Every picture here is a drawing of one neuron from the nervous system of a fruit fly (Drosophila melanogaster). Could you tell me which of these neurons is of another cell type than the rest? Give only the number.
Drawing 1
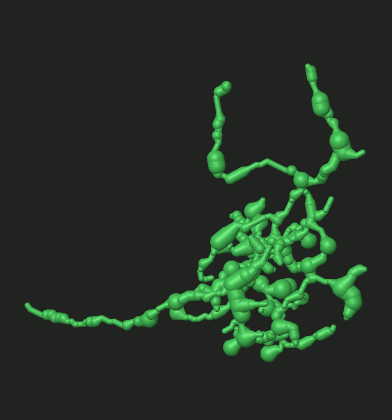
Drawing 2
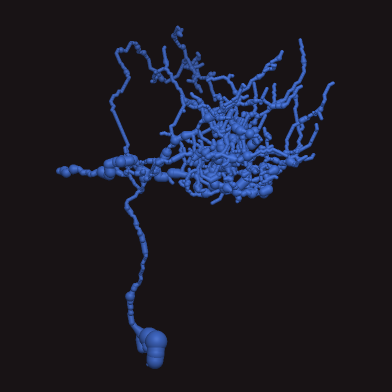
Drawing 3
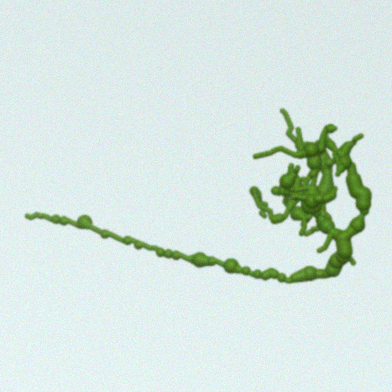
2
